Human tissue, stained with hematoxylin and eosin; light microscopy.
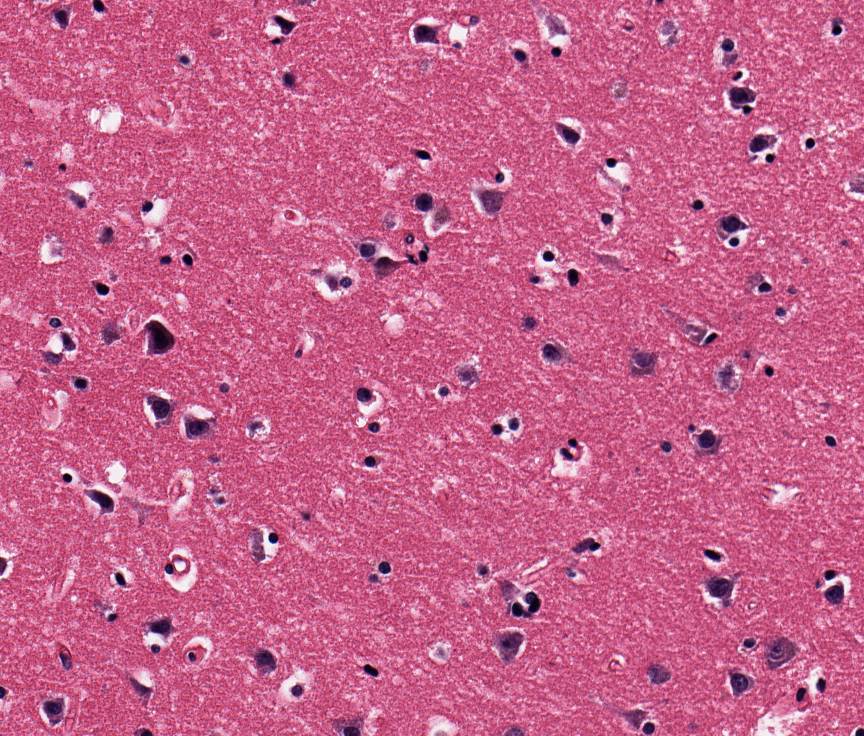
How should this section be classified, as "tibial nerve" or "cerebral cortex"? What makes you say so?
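This is cerebral cortex. Item one: many neurons have angular, triangular cell bodies, for example left of centre.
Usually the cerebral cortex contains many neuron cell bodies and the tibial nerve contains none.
Item two: the field is uniform pink, finely granular and fibrillary neuropil, with no epithelium or glands. Item three: cells lie singly, scattered fairly evenly. Item four: no fat cells or muscle fibres are present.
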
